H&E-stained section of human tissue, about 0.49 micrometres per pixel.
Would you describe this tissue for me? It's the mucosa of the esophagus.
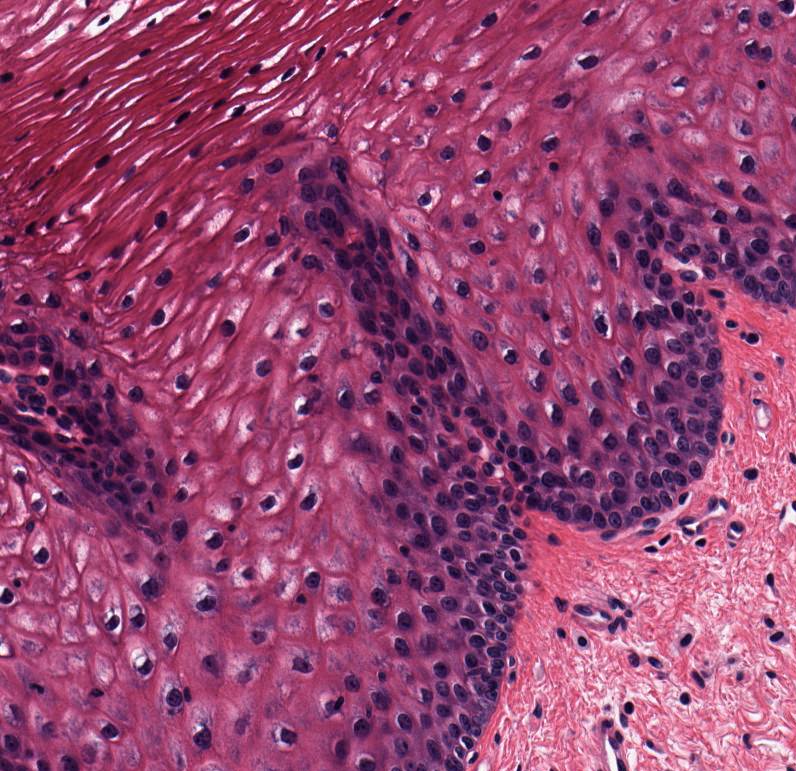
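Upper left first: the surface layer is made of compact, flattened, eosinophilic cells that still keep their elongated nuclei. Toward that corner, the cells and their nuclei flatten and lie parallel to the surface. At the border with the connective tissue, the basal zone has crowded, darkly staining nuclei several cells deep. In the middle of the epithelium, the large polygonal spinous cells often show pale, clear cytoplasm around their nuclei.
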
